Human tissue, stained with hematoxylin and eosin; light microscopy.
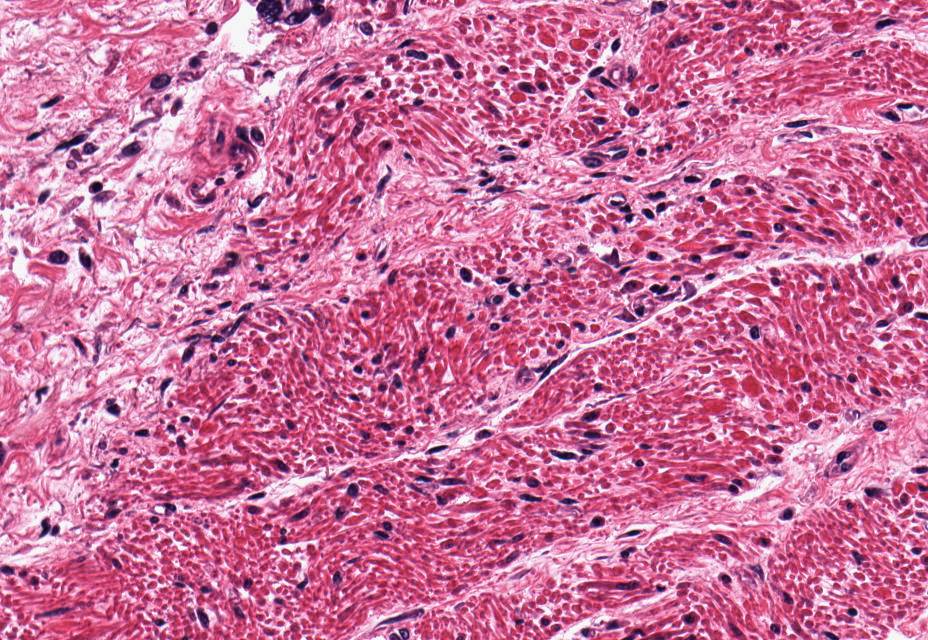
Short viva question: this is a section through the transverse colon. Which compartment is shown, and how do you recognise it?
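The field shows smooth muscle. In many bundles the fibres are cut transversely and appear as small rounded pink profiles; where they are cut lengthwise, the nuclei are elongated and spindle-shaped. The cytoplasm is deeply eosinophilic, and no epithelium is present.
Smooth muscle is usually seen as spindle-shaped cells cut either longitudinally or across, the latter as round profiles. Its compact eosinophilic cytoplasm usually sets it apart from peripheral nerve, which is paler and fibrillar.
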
